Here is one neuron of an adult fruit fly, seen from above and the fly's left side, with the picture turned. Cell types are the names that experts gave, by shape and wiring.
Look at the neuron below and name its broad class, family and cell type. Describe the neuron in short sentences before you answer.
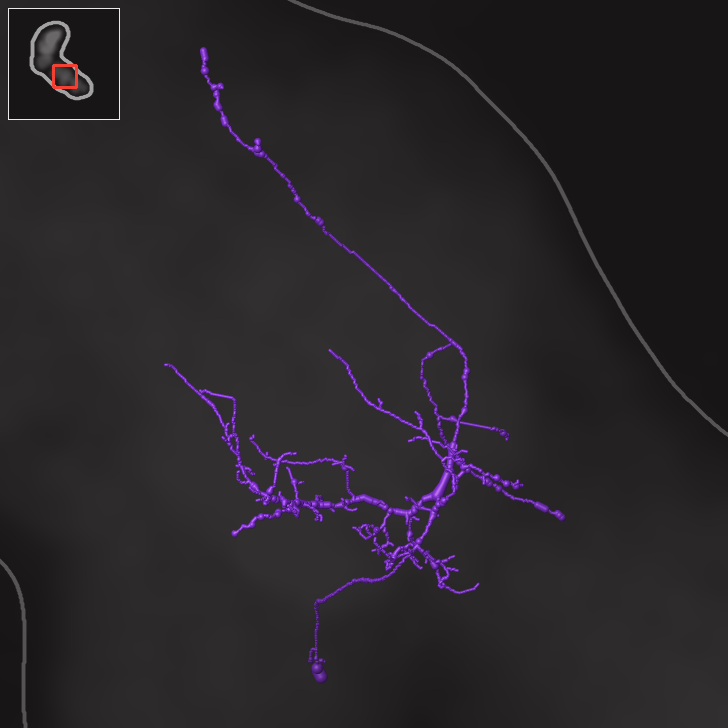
The picture shows dozens of branch ends. As drawn here it is taller than it is wide. Its broad class is nerve-cord intrinsic neuron. Its family is hemilineage 06A. The cell type is IN06A057.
